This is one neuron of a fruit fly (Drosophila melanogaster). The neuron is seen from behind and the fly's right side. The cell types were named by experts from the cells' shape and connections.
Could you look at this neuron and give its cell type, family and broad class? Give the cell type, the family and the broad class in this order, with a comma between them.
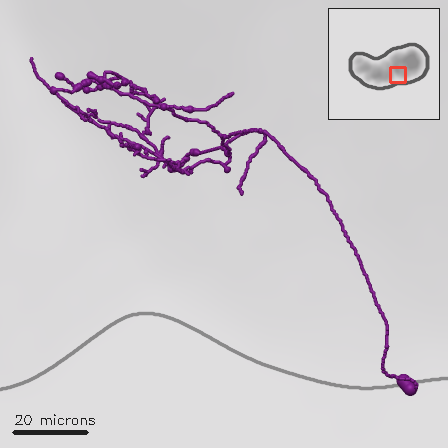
CB3103, hemilineage MX3, central-brain intrinsic neuron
